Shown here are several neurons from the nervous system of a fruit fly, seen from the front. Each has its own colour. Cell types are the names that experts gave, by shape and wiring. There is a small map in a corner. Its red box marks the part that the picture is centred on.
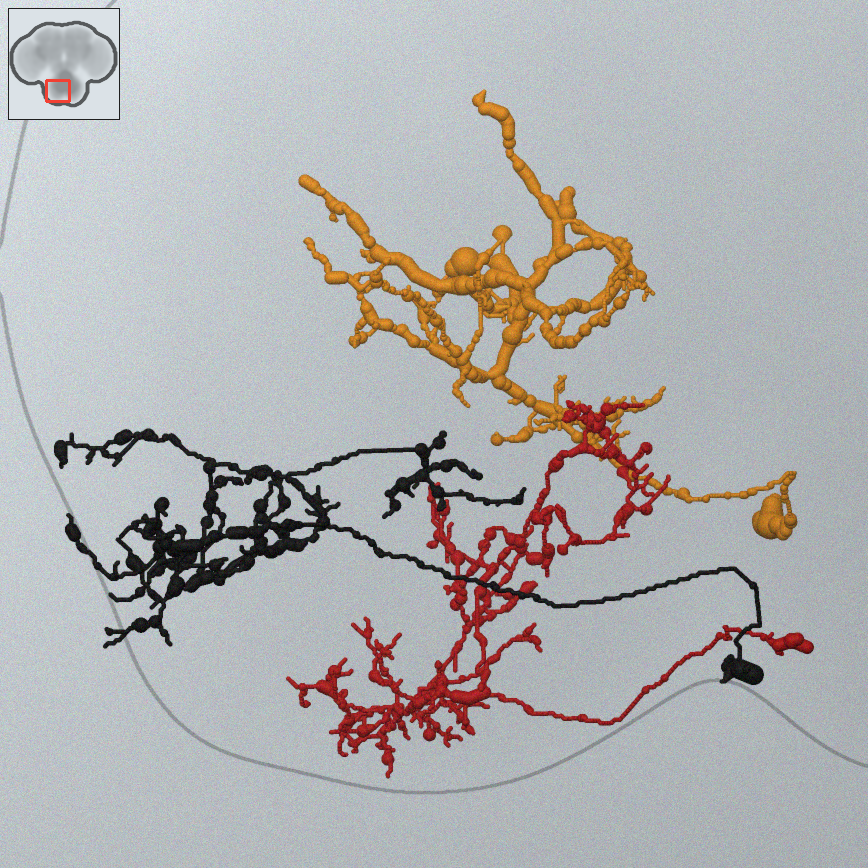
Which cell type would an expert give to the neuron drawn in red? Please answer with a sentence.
The cell type is IN13B079.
